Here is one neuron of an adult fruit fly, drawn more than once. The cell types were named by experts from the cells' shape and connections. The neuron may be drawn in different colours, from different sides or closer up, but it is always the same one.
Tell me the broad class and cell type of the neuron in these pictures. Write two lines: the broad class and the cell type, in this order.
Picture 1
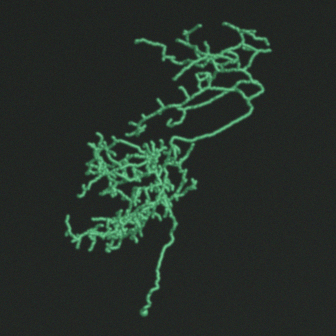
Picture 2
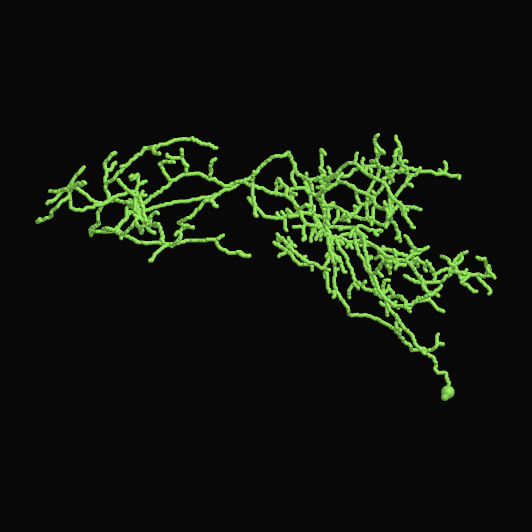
nerve-cord intrinsic neuron
INXXX307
